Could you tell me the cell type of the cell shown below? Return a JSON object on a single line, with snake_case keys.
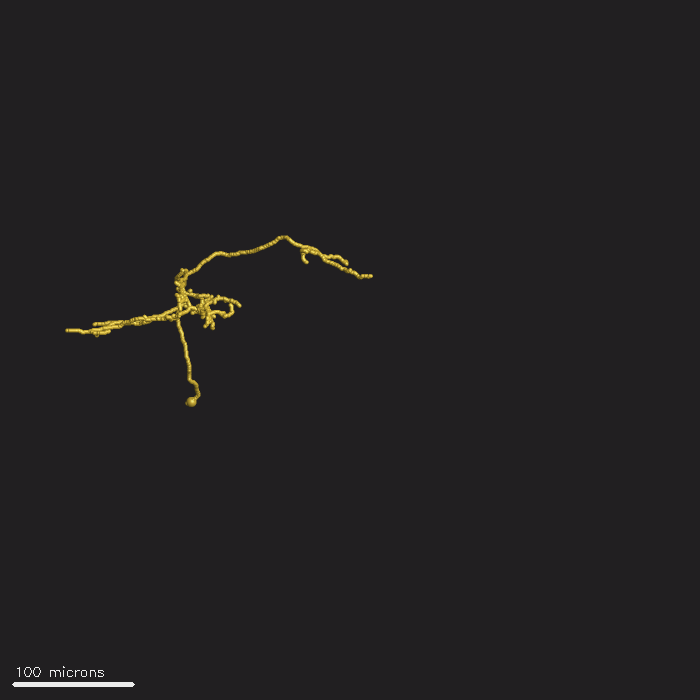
{"cell_type": "IN12A043_b"}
